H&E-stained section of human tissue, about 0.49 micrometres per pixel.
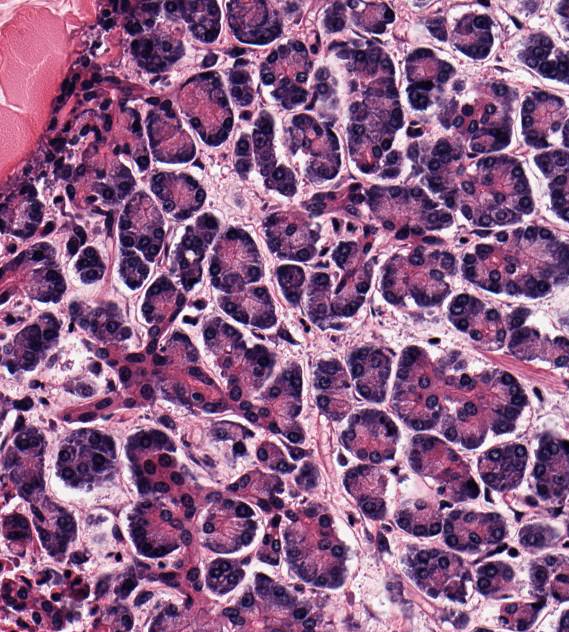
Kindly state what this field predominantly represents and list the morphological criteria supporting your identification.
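The field mainly shows exocrine pancreas. Its gland cells have dense purple granular cytoplasm that turns paler and pinker toward the centre of each acinus, with round nuclei toward the outer edge of the acinus.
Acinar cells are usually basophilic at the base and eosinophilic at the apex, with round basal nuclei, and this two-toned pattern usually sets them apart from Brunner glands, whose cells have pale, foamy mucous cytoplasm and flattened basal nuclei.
The acini have tiny or inconspicuous central lumens, and the stroma between them is scanty, pale and loose.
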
